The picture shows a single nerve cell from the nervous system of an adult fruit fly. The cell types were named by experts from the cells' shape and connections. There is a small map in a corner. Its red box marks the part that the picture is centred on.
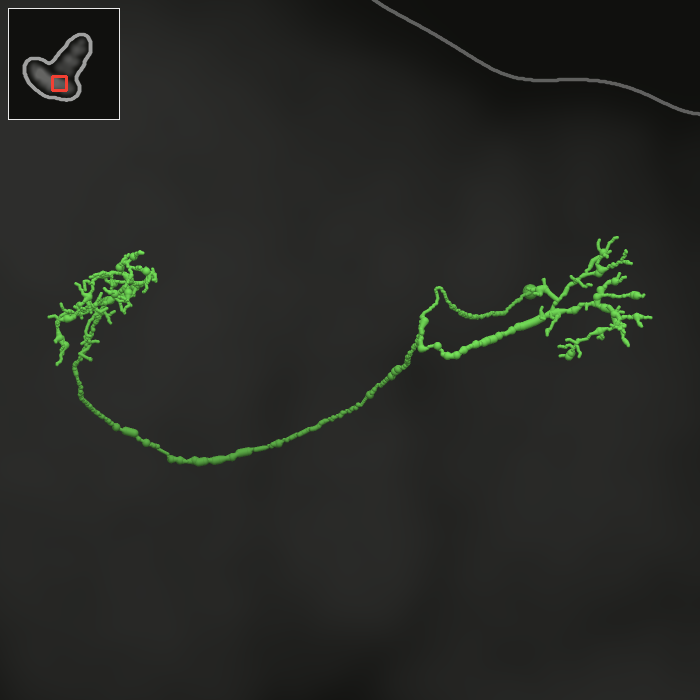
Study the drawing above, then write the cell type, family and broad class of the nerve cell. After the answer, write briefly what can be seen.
Its cell type is LC9. Its family is hemilineage VPNd3. This is a visual projection neuron. The picture shows dozens of branch ends. As drawn here it is more than twice as wide as it is tall.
